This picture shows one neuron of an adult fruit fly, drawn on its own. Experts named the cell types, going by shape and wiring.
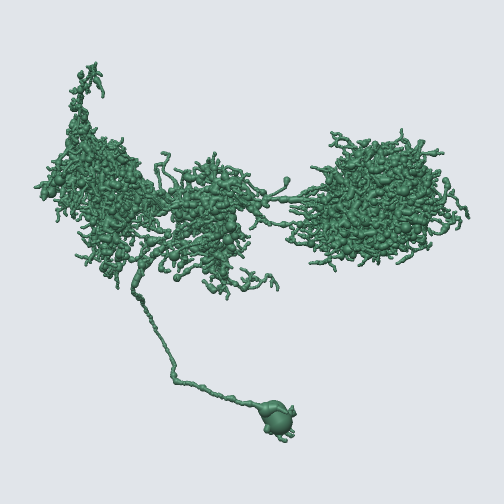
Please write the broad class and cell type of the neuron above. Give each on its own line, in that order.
central-brain intrinsic neuron
PVLP011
